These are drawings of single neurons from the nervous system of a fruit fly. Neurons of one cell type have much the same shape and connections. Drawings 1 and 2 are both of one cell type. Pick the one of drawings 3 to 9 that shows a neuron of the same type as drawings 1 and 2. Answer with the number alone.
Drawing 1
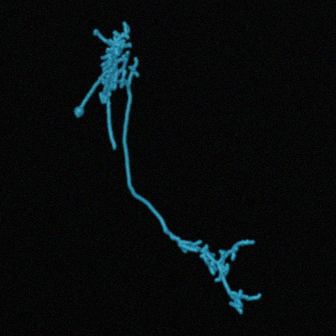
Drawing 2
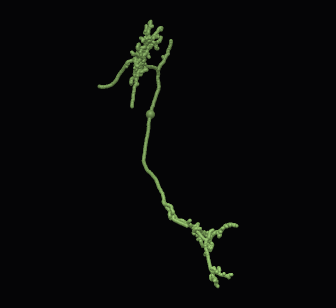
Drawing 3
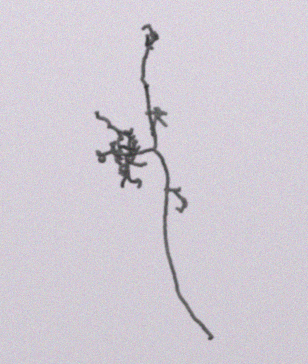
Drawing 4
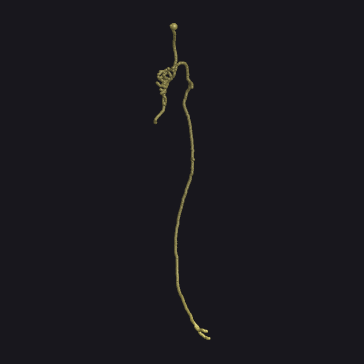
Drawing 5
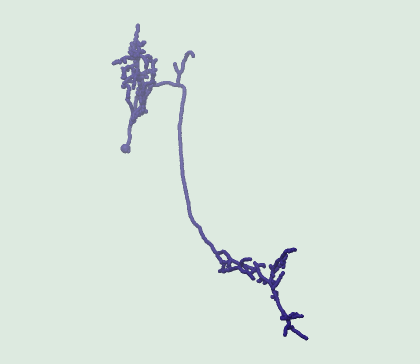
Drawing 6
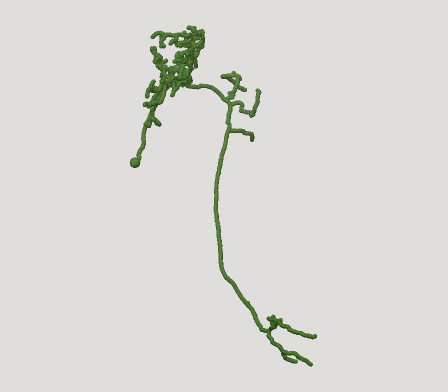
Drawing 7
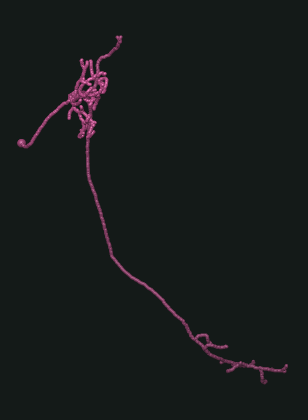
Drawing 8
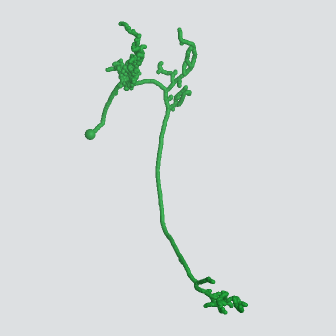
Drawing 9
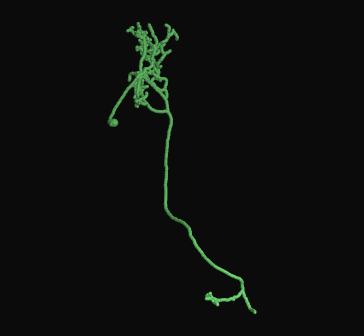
5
